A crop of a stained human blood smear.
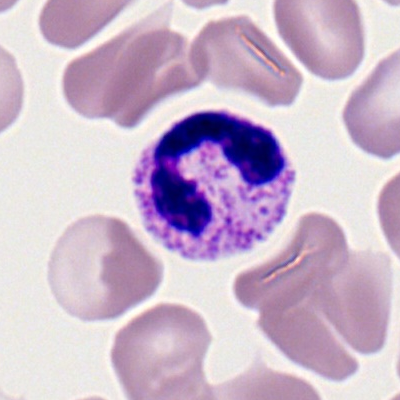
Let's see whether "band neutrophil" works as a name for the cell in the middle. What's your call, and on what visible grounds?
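First check, the nucleus: it is a single curved band wrapping around the top and left side of the cell, continuous and not divided into lobes. Verdict: band neutrophil fits.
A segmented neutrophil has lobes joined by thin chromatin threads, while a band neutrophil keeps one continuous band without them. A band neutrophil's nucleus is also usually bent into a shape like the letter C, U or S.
Second check, the chromatin: dark purple and densely clumped.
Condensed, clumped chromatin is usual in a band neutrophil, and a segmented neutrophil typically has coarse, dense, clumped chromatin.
So the chromatin fits both names. Third check: no nucleoli are visible. Last, red cells lie close around the cell, though none overlaps it.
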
